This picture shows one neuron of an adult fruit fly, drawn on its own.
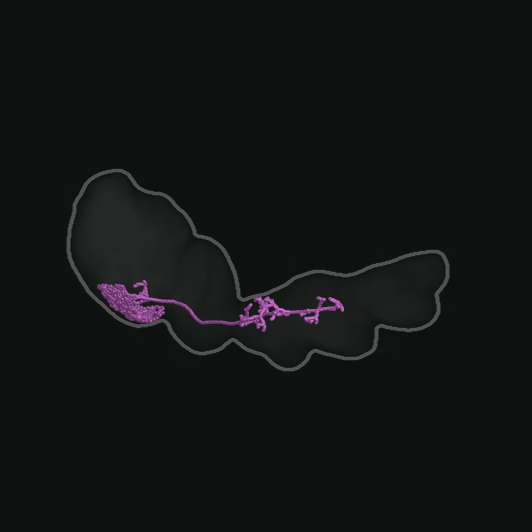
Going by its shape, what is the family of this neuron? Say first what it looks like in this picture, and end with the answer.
Its cell body lies on the left of the picture. In this view it is more than twice as wide as it is tall. This is a descending neuron. The family is DNge.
